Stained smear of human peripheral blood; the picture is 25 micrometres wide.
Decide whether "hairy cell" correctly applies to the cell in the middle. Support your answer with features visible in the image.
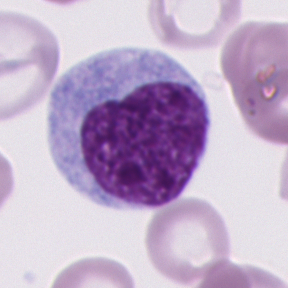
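Hairy cell is the wrong name here; the cell is a monocyte. The border settles it: the outline is round and smooth, which does not match a hairy cell.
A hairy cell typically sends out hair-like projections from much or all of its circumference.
The nucleus has a shallow notch in its upper edge, in keeping with a monocyte.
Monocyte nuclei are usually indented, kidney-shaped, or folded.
The cell measures about 14 micrometres across and its nucleus about 11 micrometres; the nucleus lies toward the lower right and takes up about 60% of the cell's area.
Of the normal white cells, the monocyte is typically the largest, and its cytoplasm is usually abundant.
Its chromatin is coarse, gathered into darker clumps with paler gaps between them. The cytoplasm holds no coarse granules and no vacuoles. Red cells are its only neighbours; no other nucleated cell is in the picture.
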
